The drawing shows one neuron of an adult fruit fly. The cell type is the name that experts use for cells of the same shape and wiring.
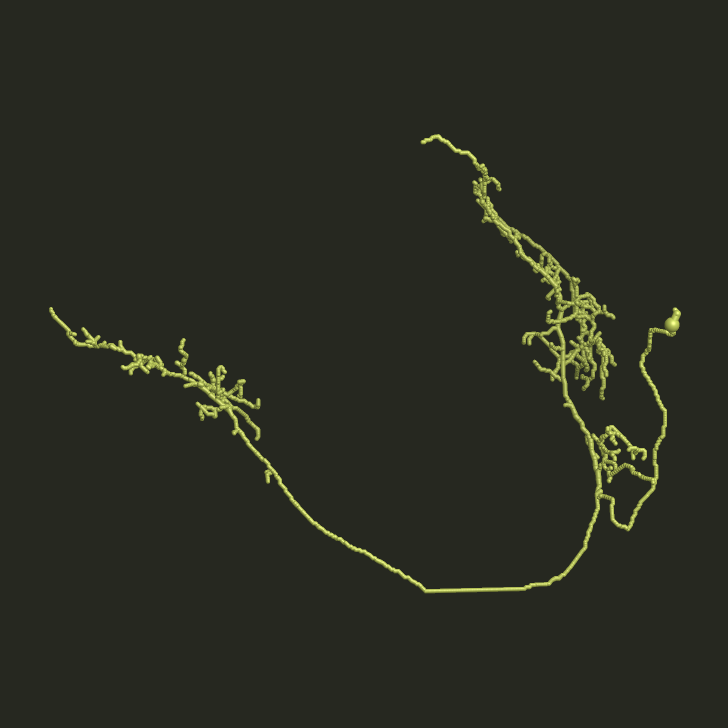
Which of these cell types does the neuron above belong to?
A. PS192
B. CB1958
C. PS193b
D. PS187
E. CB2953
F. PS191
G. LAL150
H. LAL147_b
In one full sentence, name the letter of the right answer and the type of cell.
For cell type, option H, LAL147_b, applies to the neuron.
